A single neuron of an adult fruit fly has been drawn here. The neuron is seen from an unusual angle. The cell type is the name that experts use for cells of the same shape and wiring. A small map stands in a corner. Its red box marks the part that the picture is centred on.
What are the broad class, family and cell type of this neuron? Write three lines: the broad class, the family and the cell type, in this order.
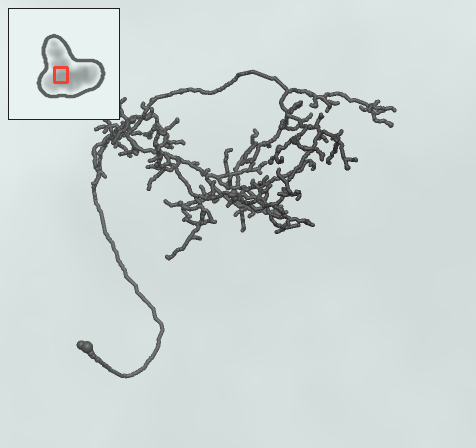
central-brain intrinsic neuron
hemilineage LHa3
LHAV3b2_b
